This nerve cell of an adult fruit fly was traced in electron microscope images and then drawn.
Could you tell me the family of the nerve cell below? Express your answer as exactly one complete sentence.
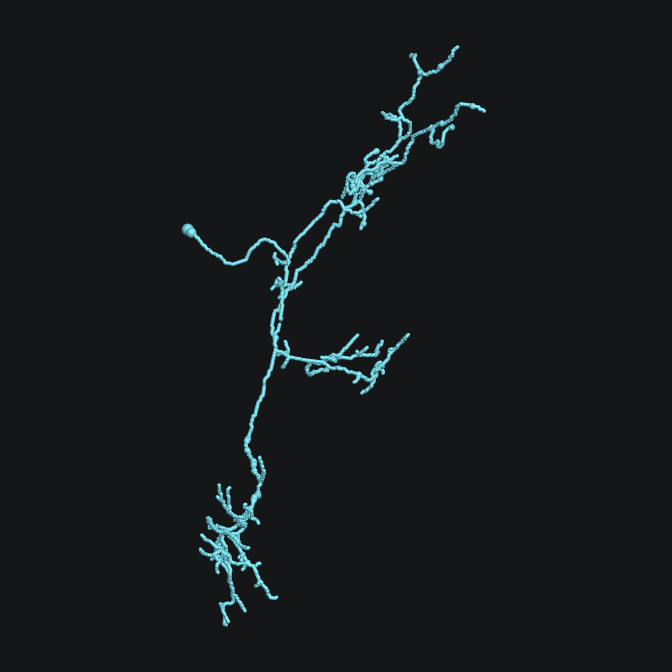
The nerve cell sits within family hemilineage PSp3.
